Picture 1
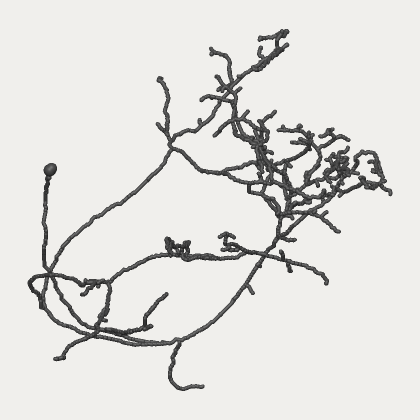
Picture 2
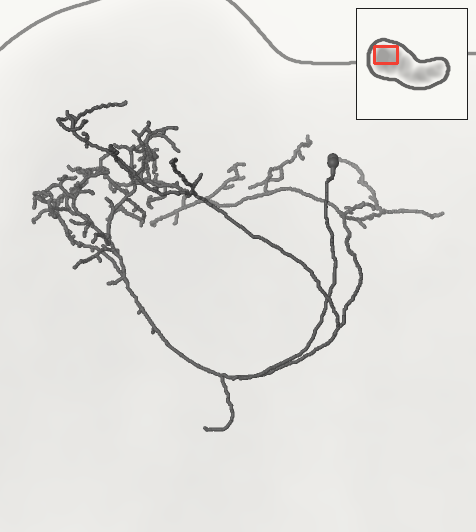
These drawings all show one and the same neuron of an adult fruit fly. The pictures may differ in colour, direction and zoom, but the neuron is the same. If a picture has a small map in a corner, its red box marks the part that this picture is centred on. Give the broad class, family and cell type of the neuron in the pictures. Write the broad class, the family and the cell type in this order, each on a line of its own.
central-brain intrinsic neuron
hemilineage DM1_antero_dorsal
SMP476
